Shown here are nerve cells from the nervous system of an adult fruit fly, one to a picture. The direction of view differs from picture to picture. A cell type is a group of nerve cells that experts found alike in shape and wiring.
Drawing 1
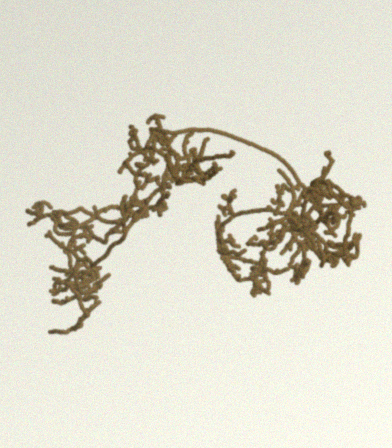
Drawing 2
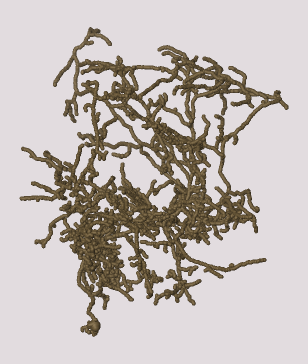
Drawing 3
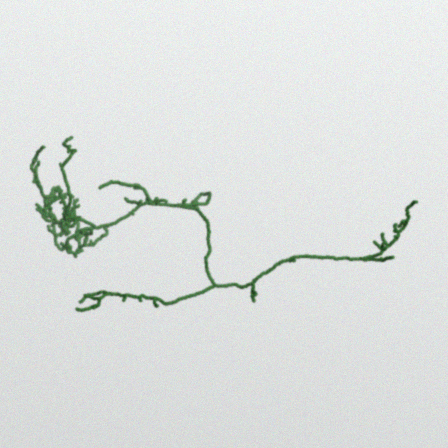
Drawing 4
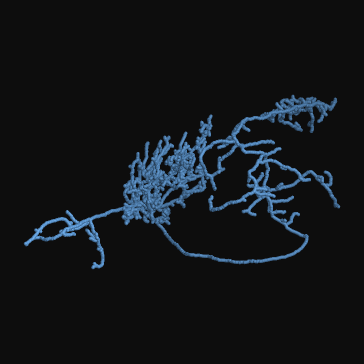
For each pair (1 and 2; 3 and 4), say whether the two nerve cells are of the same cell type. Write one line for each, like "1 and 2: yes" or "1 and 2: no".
1 and 2: no
3 and 4: no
